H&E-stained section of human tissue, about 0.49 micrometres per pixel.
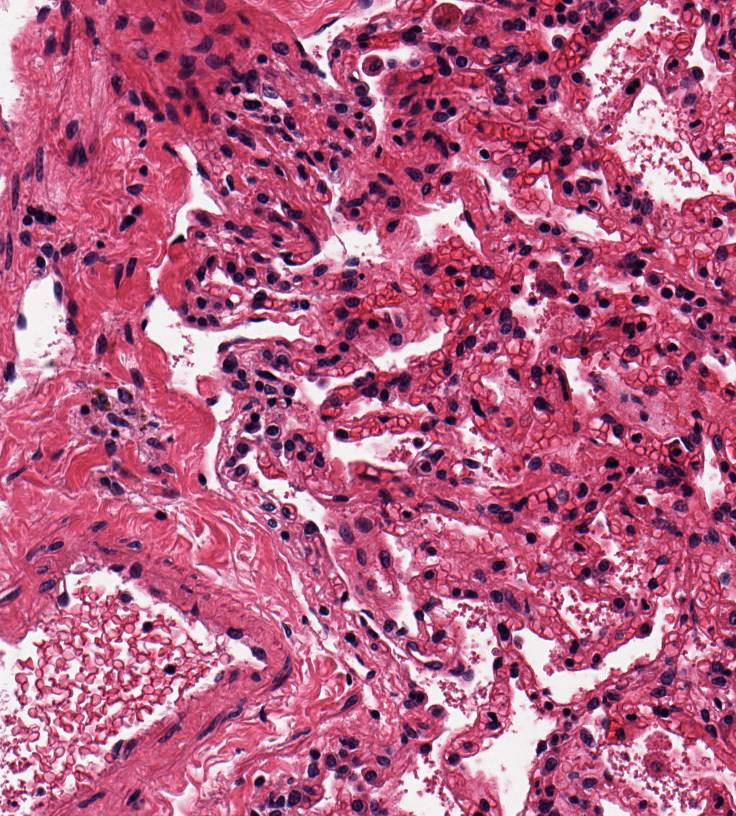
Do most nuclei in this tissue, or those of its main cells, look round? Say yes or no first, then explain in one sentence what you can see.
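Yes. Most nuclei within the septa are small, round and darkly stained.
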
